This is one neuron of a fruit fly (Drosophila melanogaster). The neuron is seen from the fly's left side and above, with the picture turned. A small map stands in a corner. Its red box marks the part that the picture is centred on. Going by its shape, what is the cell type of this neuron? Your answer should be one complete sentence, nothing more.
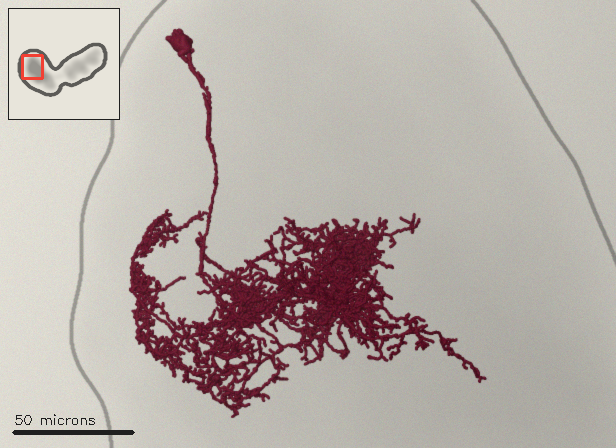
Included in the cell type AVLP077 is this neuron.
